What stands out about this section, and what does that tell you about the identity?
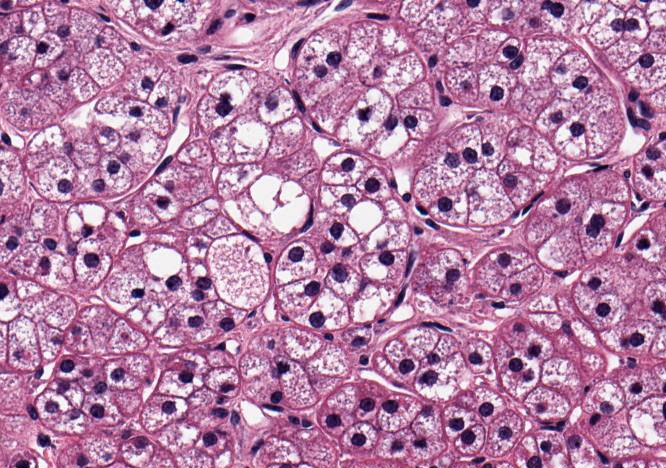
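Throughout the field, cells form rounded nests separated by thin, delicate septa with flattened spindle-shaped nuclei and narrow slit-like spaces. Within nests, distinct pink lines mark cell boundaries; nuclei are round, dark, small relative to the cytoplasm, usually one per cell. The tissue is adrenal gland.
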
